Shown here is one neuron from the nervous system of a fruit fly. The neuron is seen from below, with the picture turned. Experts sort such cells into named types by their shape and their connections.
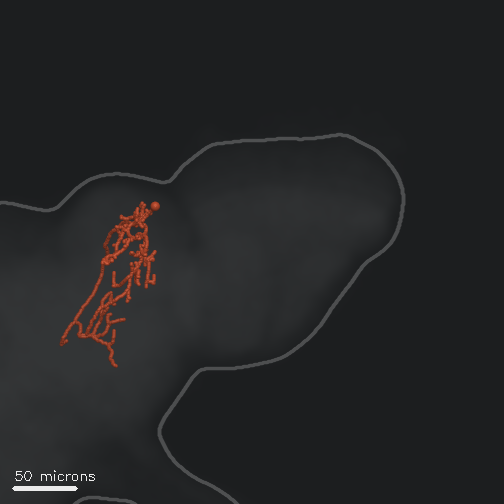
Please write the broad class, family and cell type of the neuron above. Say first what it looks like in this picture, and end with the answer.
It lies in the brain. By the scale bar it is about 130 microns tall in this view. This is a central-brain intrinsic neuron. Its family is hemilineage VLPl&p2_lateral. The cell type is AVLP149.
